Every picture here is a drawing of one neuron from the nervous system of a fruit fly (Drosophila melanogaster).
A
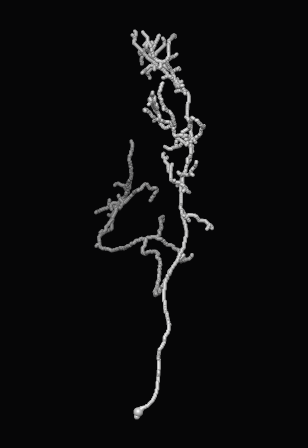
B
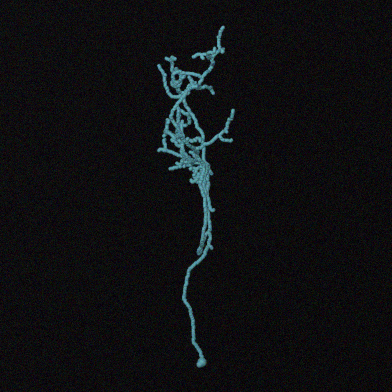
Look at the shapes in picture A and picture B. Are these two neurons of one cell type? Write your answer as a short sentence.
They are of the same cell type.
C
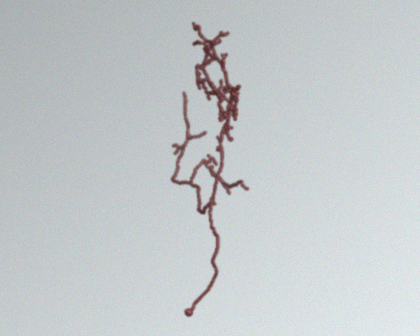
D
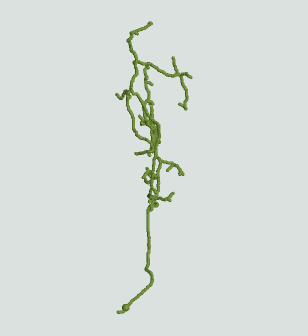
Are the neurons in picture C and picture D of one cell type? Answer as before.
They are of the same cell type.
